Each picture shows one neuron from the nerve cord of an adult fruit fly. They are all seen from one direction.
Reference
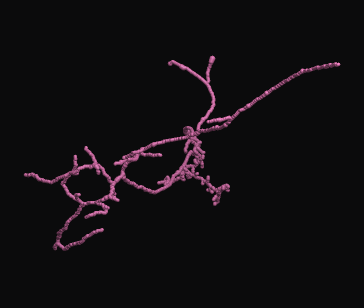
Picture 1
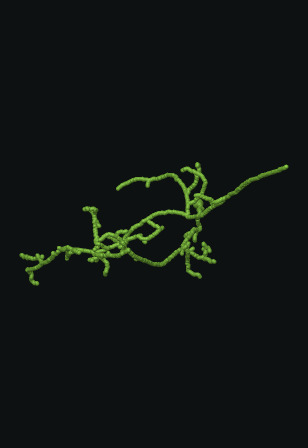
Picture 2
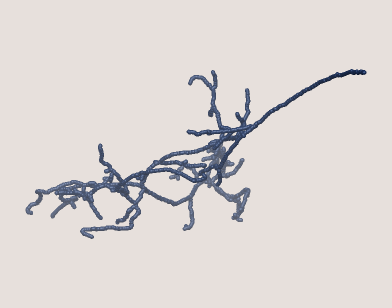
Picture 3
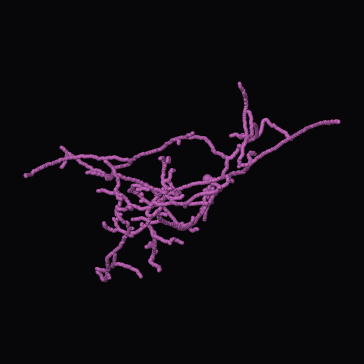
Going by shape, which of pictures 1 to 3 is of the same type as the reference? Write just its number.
2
